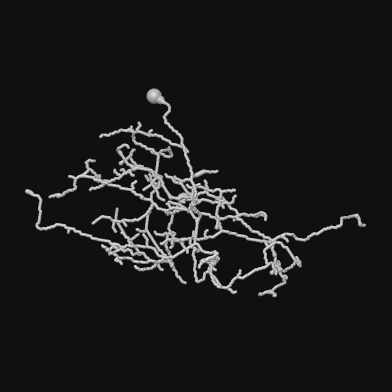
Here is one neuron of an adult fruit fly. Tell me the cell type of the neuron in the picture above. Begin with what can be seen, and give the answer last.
Its cell body lies at the top of the picture. Dozens of branch ends can be seen. Its broad class is central-brain intrinsic neuron. Its cell type is GNG255.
